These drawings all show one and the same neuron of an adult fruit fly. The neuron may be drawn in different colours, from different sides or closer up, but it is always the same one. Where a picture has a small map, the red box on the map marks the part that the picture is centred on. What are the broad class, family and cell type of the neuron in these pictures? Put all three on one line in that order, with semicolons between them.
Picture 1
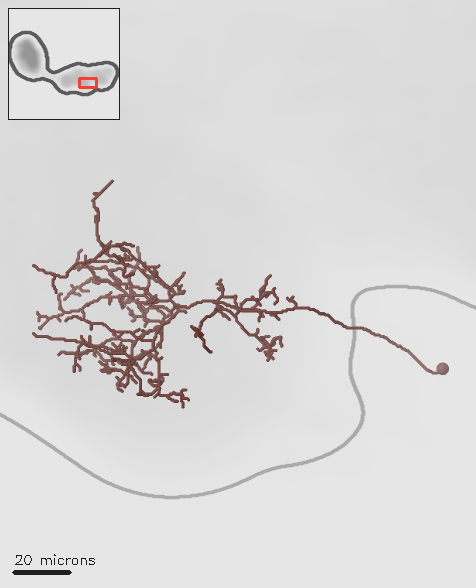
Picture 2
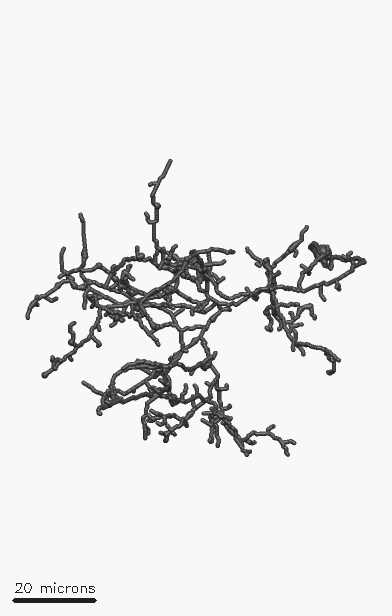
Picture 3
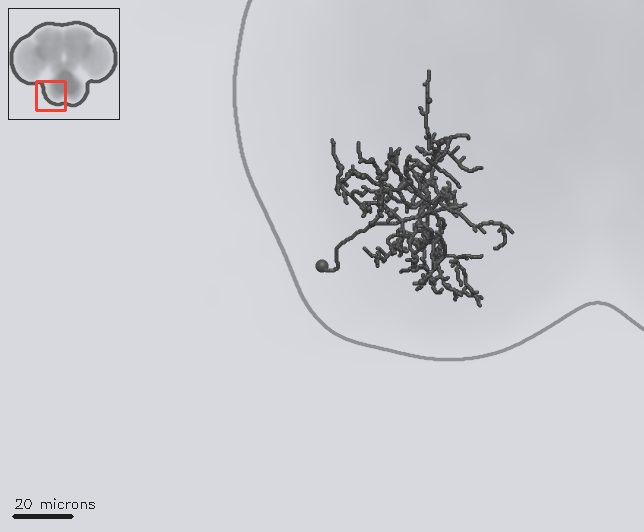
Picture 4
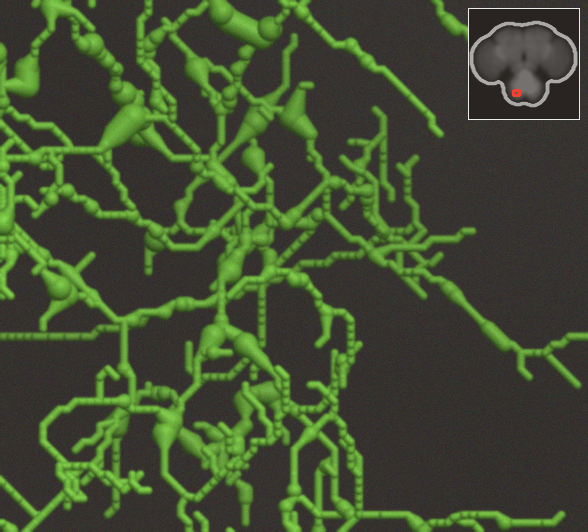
nerve-cord intrinsic neuron; hemilineage 20A.22A; IN20A.22A041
